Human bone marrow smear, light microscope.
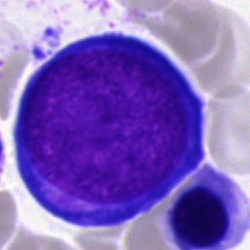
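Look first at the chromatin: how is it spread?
Finely and evenly, without coarse clumps.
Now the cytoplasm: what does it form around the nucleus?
A narrow rim of deep blue.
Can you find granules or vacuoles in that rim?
Neither is seen.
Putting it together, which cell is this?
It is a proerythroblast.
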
